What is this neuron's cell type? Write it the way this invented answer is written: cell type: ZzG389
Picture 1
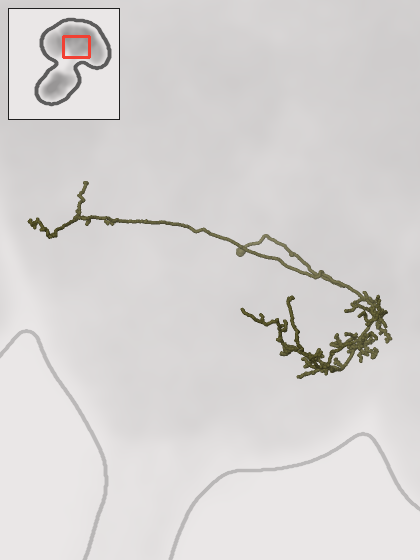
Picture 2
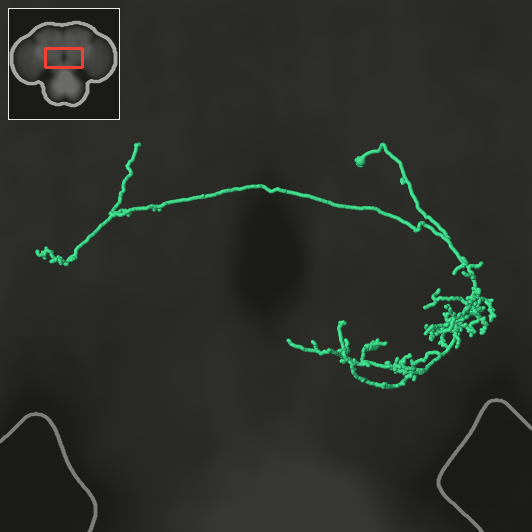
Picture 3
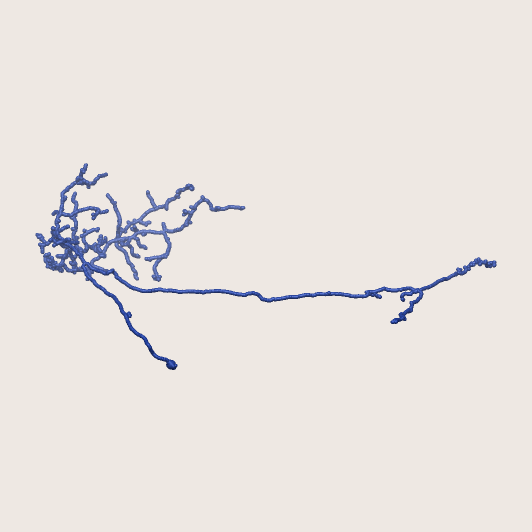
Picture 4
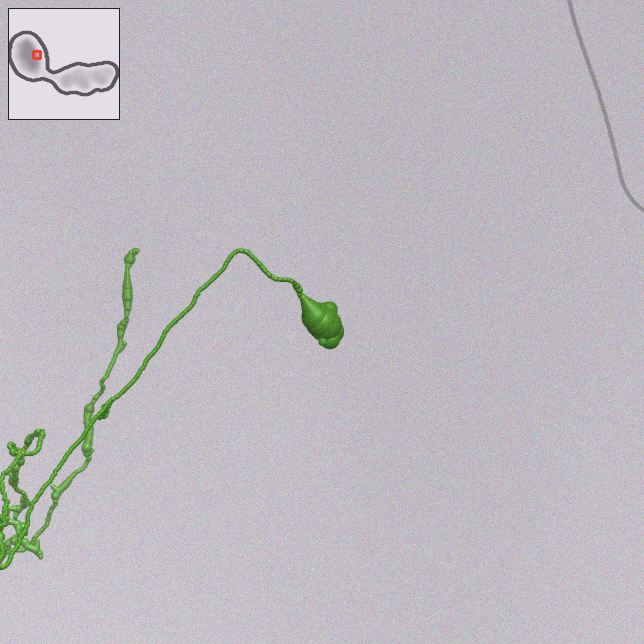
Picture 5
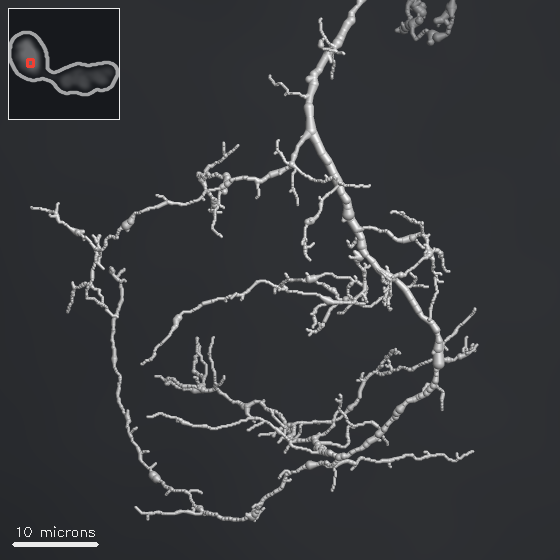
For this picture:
cell type: CB2050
